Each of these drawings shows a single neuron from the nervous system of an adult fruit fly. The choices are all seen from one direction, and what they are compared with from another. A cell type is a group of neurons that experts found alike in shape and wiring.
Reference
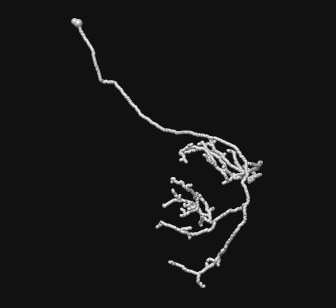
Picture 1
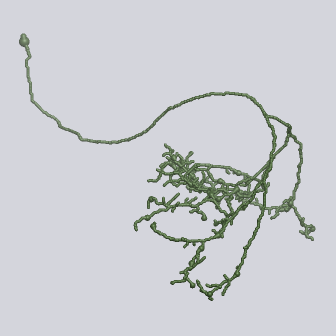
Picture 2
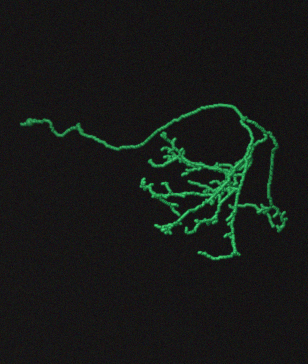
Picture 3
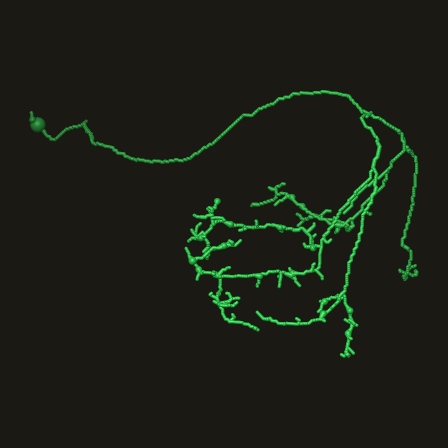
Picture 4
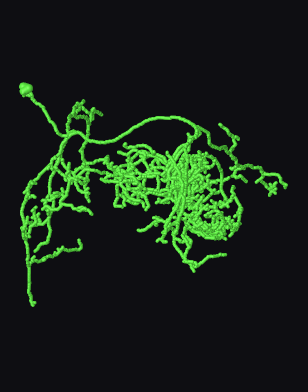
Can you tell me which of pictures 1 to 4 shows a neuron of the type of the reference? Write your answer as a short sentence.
Picture 3 is of the same cell type.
